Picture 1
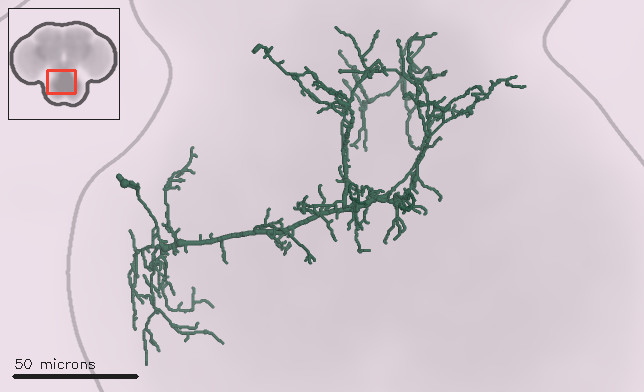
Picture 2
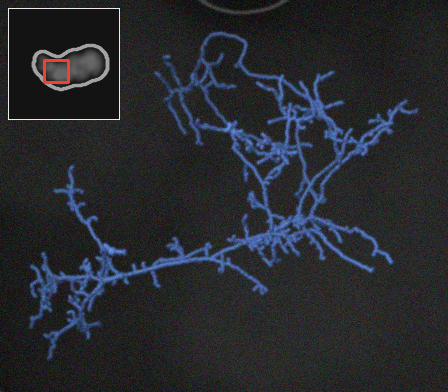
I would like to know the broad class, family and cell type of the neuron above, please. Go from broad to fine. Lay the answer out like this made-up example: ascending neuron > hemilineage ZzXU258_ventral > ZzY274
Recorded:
nerve-cord intrinsic neuron > hemilineage 18B > IN18B034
